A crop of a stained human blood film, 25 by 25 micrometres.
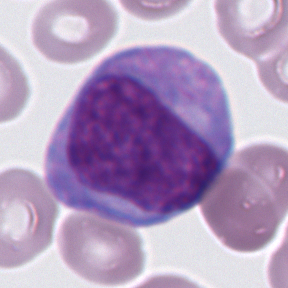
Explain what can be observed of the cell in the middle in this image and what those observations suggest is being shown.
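Set off-centre toward the lower left, the nucleus takes up about 50% of the cell's area. Its chromatin is clumped, with dark patches separated by lighter gaps. The cytoplasm is pale blue-violet, its widest band lying on the upper right side of the nucleus. This is an atypical promyelocyte.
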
